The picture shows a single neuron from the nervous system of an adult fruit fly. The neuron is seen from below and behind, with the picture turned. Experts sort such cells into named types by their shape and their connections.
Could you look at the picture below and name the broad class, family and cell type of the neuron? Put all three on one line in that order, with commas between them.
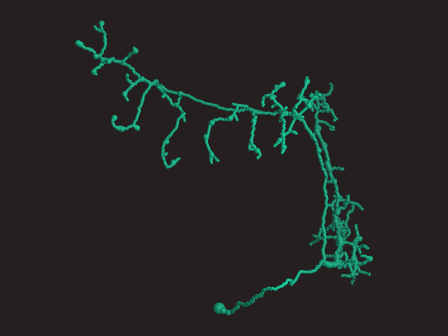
central-brain intrinsic neuron, hemilineage SIPp1, FB5B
